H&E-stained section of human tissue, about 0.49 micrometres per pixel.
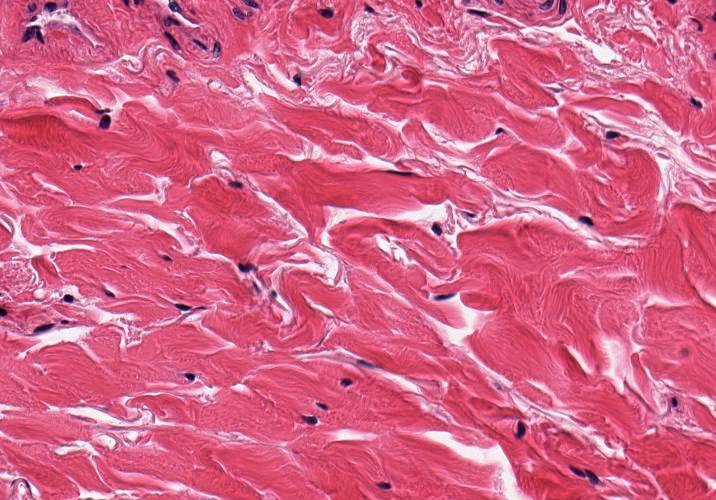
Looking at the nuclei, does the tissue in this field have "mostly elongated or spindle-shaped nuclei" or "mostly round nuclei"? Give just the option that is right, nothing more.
Mostly elongated or spindle-shaped nuclei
